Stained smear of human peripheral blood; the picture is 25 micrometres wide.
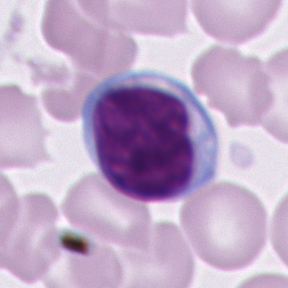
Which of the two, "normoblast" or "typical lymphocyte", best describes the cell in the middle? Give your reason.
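That's a typical lymphocyte rather than a normoblast. The thing to go on is the cytoplasm: a narrow pale blue rim, widest on the right side.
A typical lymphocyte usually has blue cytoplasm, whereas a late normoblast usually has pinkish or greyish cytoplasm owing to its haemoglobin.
Beyond that, the outline is smooth and roundish with no surface projections, and the nucleus is a single oval mass without lobes or a deep notch, filling about 70% of the cell's area. Its chromatin is dark purple and coarsely clumped.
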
